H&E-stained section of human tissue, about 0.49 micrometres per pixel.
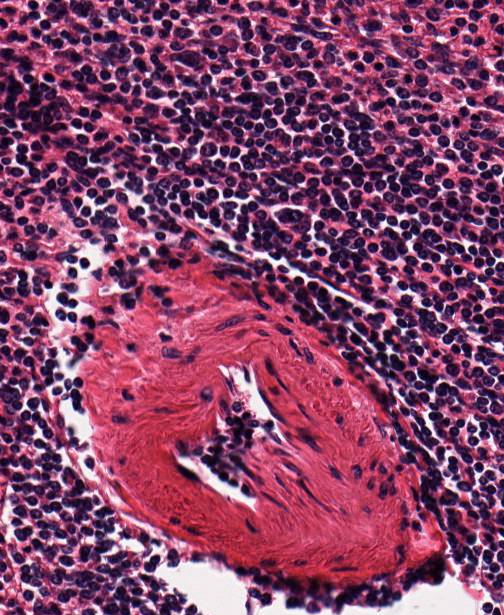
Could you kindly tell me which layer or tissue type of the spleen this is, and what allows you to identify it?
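White pulp. Sheets of densely packed small round lymphocytes fill most of the field; nuclei round, dark-staining; cytoplasm very scant.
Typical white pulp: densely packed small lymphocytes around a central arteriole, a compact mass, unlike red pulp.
One thick-walled, strongly eosinophilic vessel in the lower half; wall of smooth muscle cells with elongated, spindle-shaped nuclei.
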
